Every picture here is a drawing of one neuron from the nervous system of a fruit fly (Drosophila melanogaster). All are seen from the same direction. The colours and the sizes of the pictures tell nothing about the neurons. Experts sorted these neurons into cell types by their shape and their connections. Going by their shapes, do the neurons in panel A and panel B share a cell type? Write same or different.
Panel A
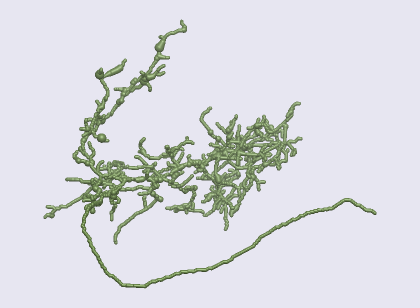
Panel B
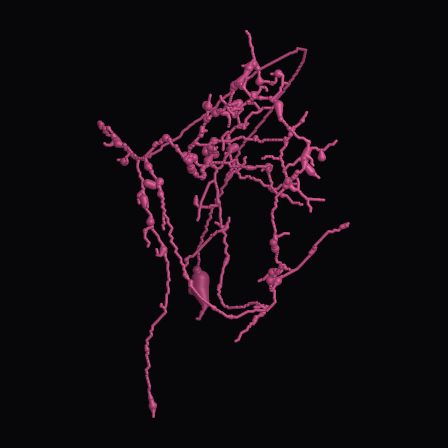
different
